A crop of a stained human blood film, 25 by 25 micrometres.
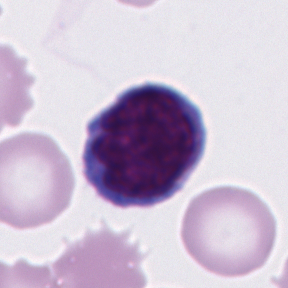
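Typical lymphocyte in a stained smear of human peripheral blood, roundish and smooth in outline, about 11 micrometres across, roughly 1.25 times as wide as the red cell lying whole in the picture. Its cytoplasm is a thin rim of deep blue, widest at the lower left, with no granules visible.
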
